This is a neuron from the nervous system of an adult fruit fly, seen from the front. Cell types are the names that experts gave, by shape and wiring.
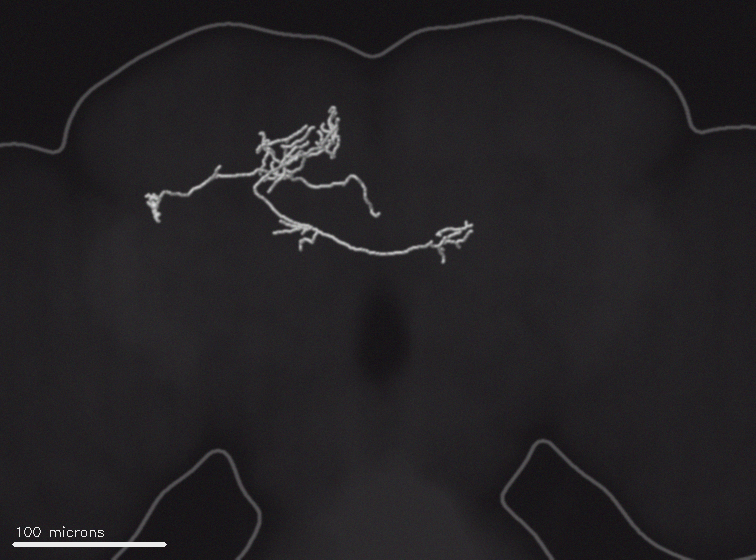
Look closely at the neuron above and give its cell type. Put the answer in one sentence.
The cell type is CL006.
